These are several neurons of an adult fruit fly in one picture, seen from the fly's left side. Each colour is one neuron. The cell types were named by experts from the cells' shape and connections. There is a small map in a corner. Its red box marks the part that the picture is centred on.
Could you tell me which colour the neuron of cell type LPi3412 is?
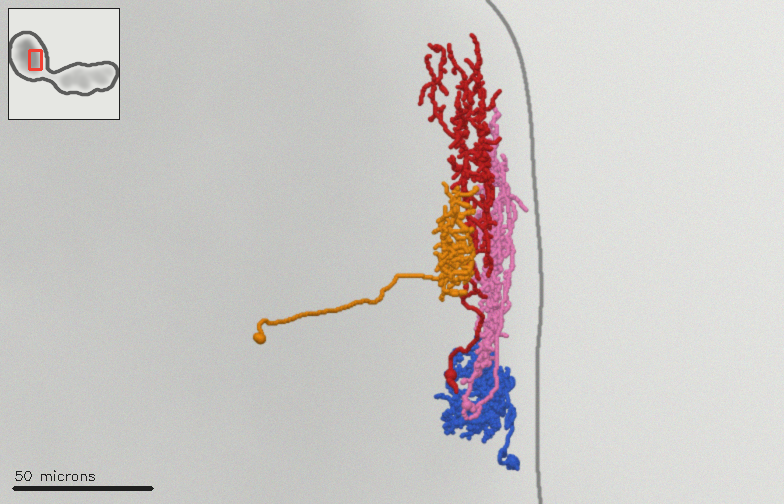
blue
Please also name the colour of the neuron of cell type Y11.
red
